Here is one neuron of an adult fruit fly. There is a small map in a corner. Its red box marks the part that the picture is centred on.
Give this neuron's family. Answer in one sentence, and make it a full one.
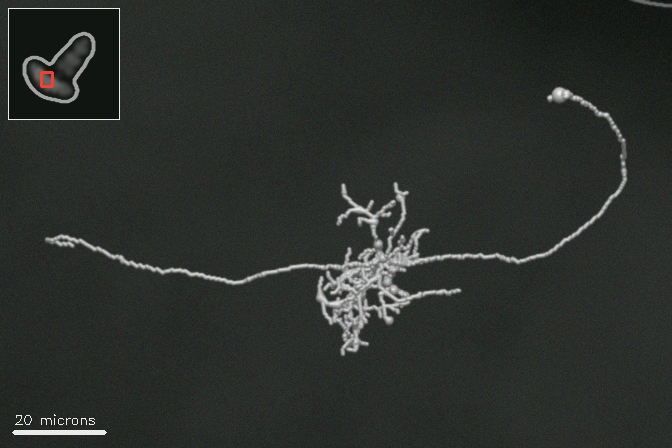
The family of this particular neuron is class CX.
